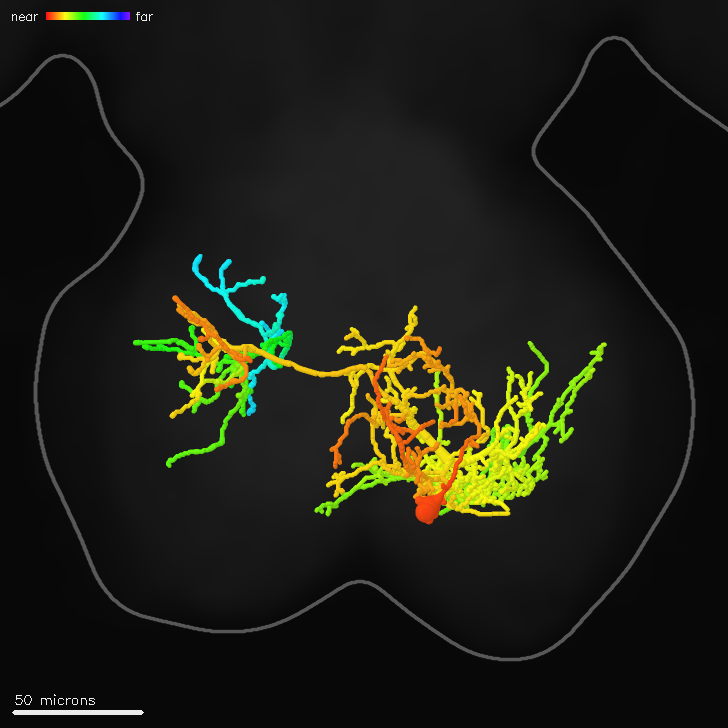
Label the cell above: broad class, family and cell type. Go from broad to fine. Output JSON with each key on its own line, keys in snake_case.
{
 "broad_class": "nerve-cord intrinsic neuron",
 "family": "hemilineage 07B",
 "cell_type": "IN07B012"
}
